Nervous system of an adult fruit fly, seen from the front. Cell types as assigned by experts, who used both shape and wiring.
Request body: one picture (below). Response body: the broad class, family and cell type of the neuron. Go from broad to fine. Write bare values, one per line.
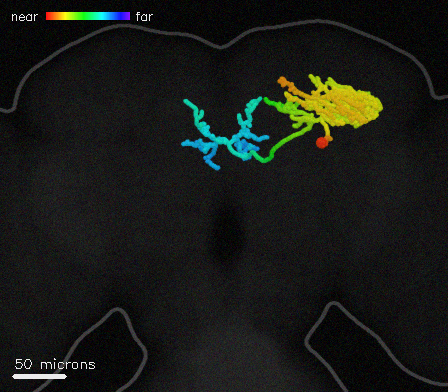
central-brain intrinsic neuron
hemilineage AOTUv3_dorsal
AOTU024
